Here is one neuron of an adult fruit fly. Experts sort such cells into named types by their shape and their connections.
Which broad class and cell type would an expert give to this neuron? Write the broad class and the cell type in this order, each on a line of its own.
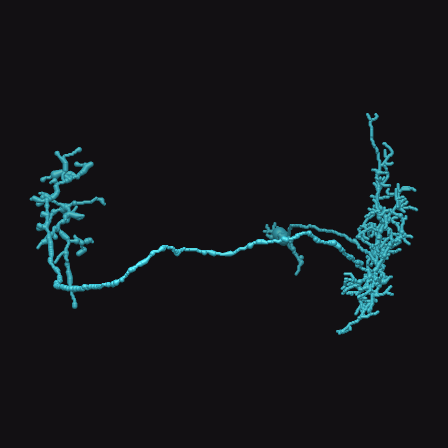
central-brain intrinsic neuron
GNG233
